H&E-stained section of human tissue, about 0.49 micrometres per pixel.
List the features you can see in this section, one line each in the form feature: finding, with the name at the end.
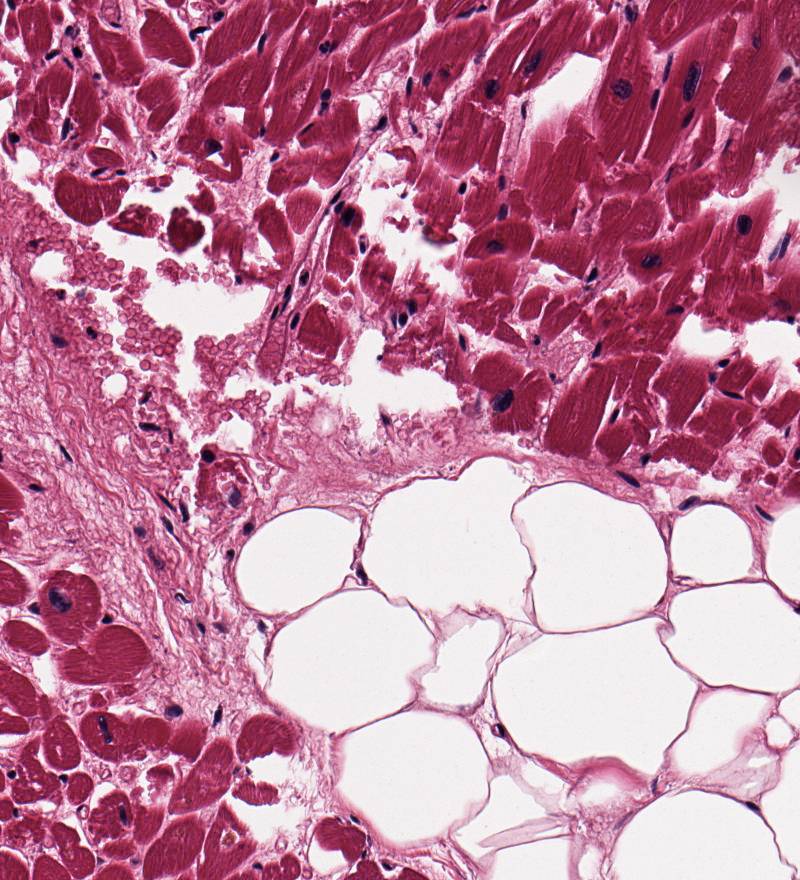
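Layout: deep red muscle fibres fill the upper part and lower left; fat cells cluster at lower right
Muscle nuclei: single, oval, central in the fibre rather than at its edge
Fat cells: large empty polygonal spaces bounded by thin pink membranes
Red blood cells: many small round ones clustered in spaces at upper left and centre
Name: left ventricle of the heart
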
